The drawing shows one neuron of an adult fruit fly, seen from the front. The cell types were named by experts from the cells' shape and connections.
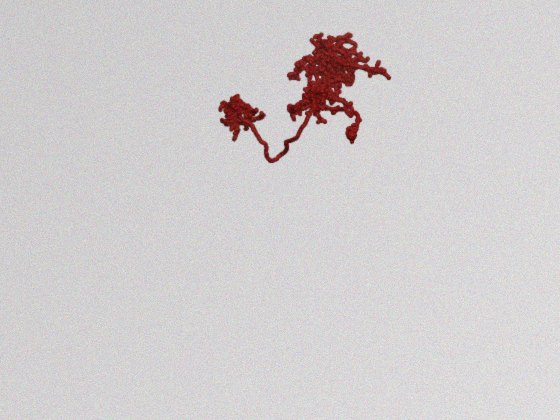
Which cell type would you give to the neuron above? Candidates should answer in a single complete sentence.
This neuron is typed as SMP146.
